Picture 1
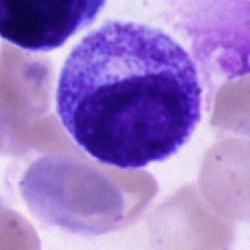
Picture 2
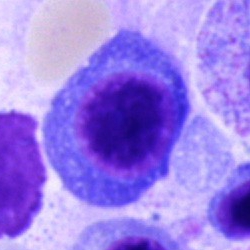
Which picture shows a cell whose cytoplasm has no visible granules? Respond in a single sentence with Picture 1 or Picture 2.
It is the cell in Picture 2 whose cytoplasm shows no visible granules.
